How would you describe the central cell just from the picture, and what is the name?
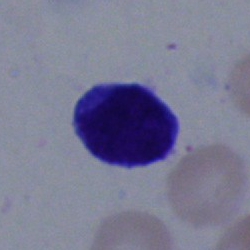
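Surface: no projections or blebs stand out from it. Nucleus: stained a deep, fairly even blue-purple throughout, with no nucleoli visible. Vacuoles: none visible in the cell. Name: lymphocyte.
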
